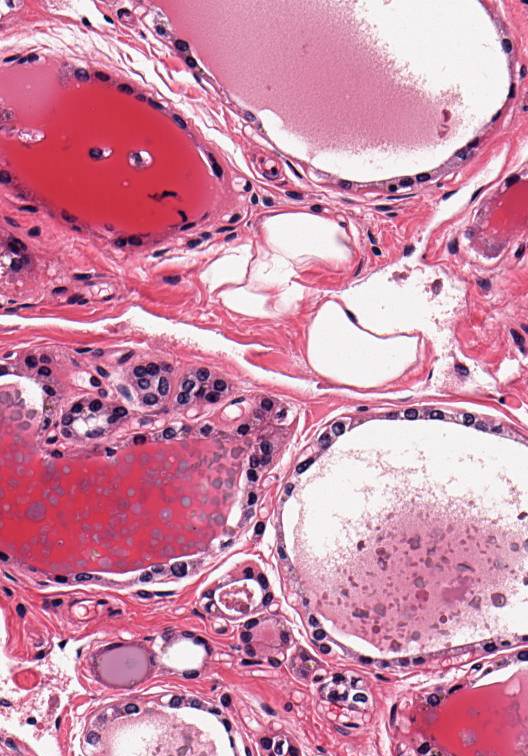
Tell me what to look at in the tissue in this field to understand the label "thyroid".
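In this thyroid, the follicles are lined by a single layer of flattened to low cuboidal cells with small dark round nuclei.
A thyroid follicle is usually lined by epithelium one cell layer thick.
The lining seen matches this.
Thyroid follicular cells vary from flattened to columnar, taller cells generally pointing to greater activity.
These cells fall within that range.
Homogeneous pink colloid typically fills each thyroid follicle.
The upper left follicle matches, with dense, deep red homogeneous colloid. Less typical are the lower left follicle, whose deep pink colloid is dotted with many small pale bubbles, and the lower right one, holding scattered small dark cells and debris in pale pink material.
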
